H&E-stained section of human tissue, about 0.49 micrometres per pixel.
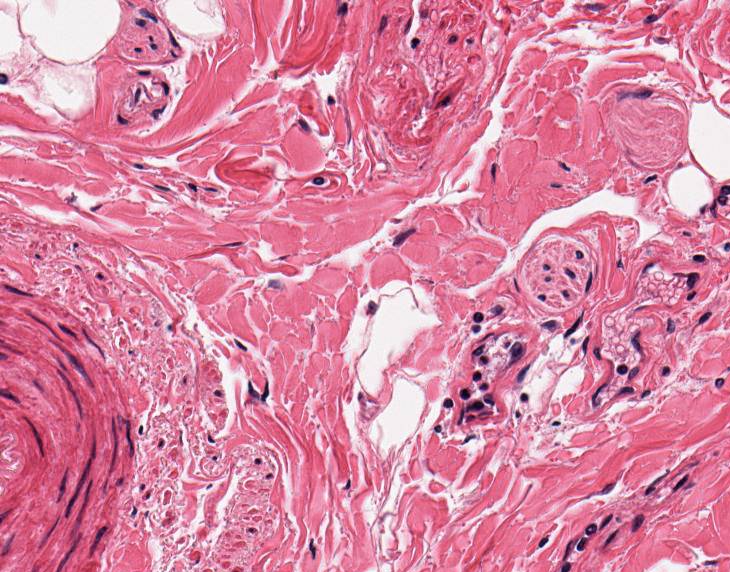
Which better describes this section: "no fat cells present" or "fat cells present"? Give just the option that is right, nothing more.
Fat cells present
